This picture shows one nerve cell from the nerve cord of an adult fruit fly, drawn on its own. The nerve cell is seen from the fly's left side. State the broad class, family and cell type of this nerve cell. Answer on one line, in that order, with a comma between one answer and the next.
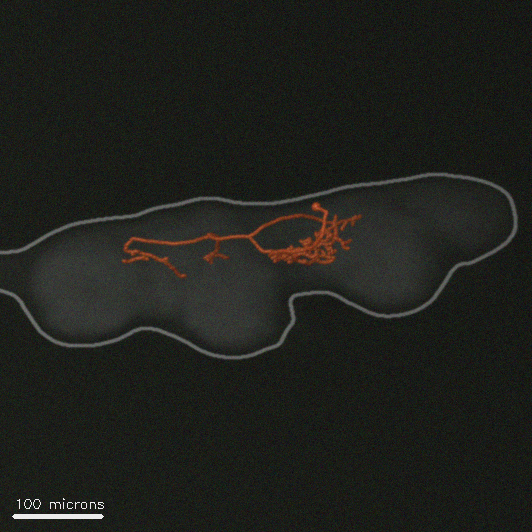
nerve-cord intrinsic neuron, hemilineage 18B, IN18B047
